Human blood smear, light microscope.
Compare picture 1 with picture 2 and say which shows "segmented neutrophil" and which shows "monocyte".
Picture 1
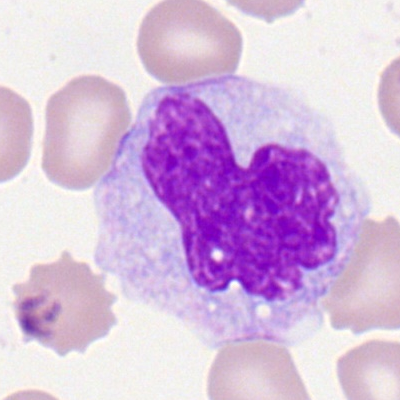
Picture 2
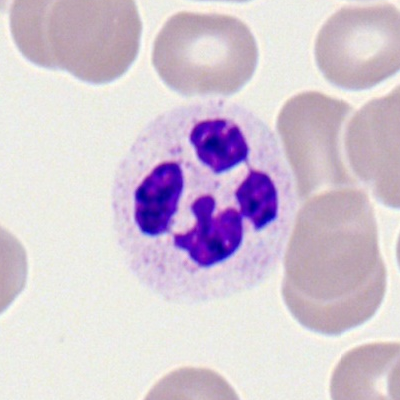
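The monocyte appears in picture 1, the segmented neutrophil in picture 2. The nuclei differ: in picture 1 the nucleus is folded, with a deep notch cut into its upper edge, while in picture 2 it is divided into at least four separate-looking lobes arranged roughly in a ring around the centre of the cell.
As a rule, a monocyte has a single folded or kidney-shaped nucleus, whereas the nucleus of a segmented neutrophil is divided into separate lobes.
No distinct nucleoli are visible in picture 1, and in picture 2 the chromatin is dark purple and coarsely clumped. Both cells have plentiful cytoplasm, but its colour differs: pale grey-blue in picture 1, pale pinkish-lilac in picture 2.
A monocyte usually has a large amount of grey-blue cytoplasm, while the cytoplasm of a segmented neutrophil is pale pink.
The granules differ as well: picture 1 carries only a fine, faint dusting, whereas picture 2 is dusted with fine pinkish-violet granules.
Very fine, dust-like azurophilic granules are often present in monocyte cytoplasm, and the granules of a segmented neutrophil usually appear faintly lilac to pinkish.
The outlines also contrast, irregular and slightly angular in picture 1 but smooth and roughly round in picture 2. In picture 1, in addition, a few small clear vacuoles sit along the lower edge of the nucleus.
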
